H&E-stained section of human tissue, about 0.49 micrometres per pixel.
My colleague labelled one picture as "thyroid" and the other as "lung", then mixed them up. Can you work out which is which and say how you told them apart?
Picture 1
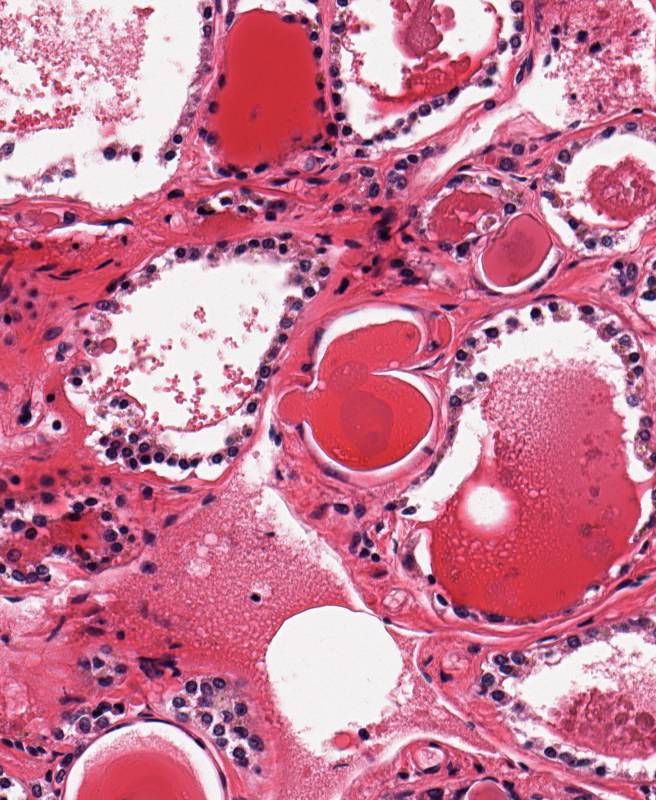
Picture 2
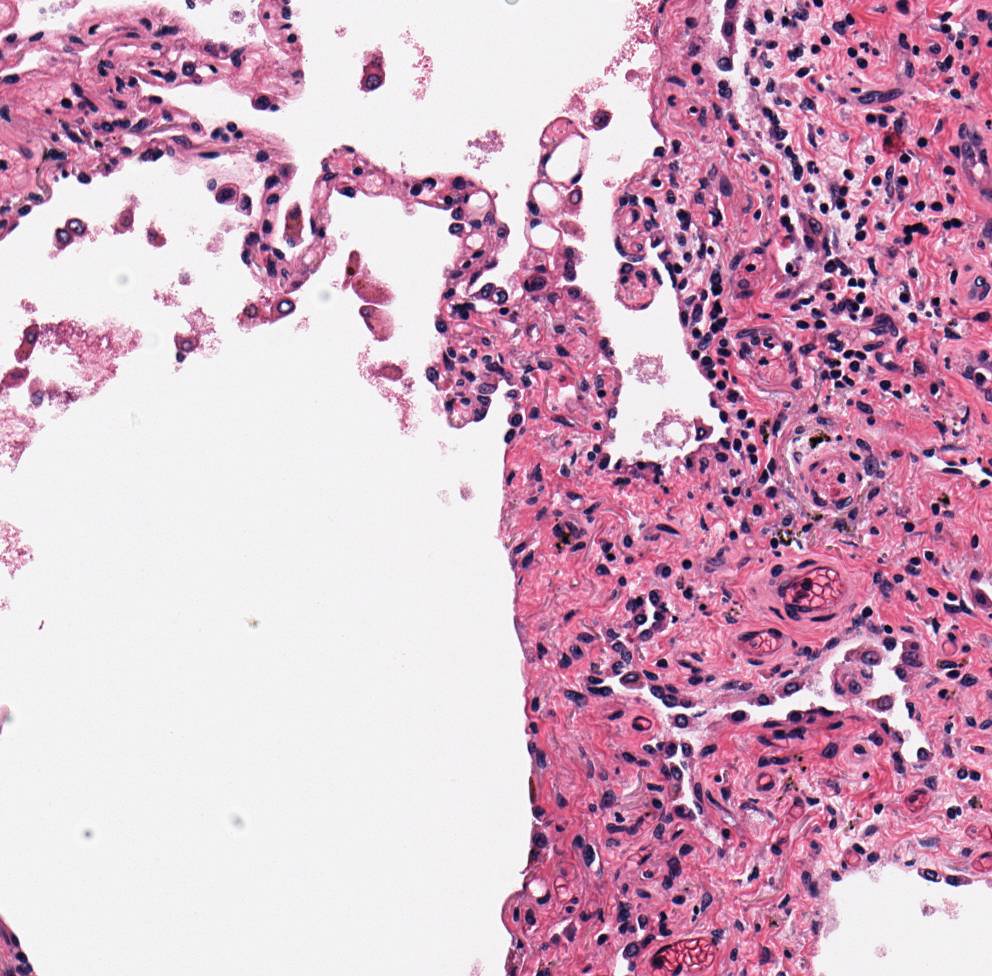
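The first picture shows thyroid, the second lung. In the thyroid, closely packed rounded units of varying size fill the field, separated by thin partitions. Each unit is lined by a single layer of low cuboidal to flattened cells with small, round, darkly stained nuclei. Thin bands of pink fibrous stroma with elongated, spindle-shaped nuclei lie between the units. In the lung, tissue occupies only the right half of the field, and most of the left half is empty space.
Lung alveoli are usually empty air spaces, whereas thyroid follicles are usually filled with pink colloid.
The right-hand tissue is dense pink collagen with scattered spindle-shaped nuclei and fine black-brown granules. Detached rounded cells with pink cytoplasm lie free in the empty space at the upper left.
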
